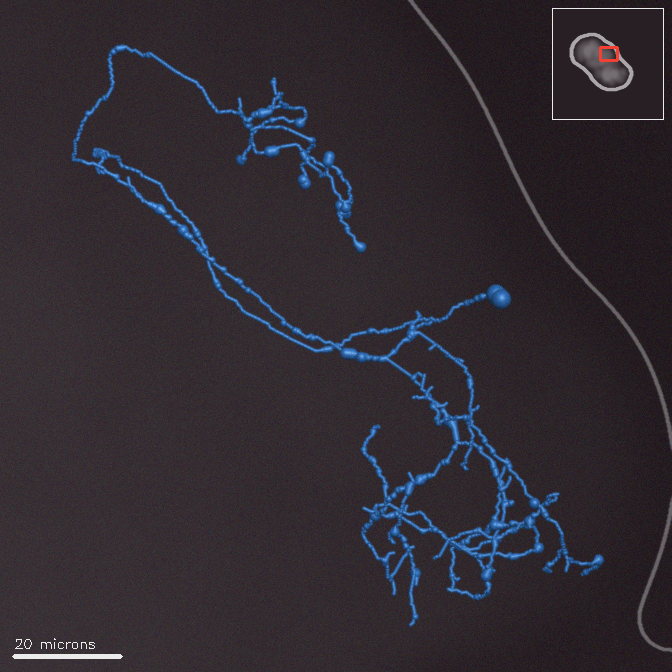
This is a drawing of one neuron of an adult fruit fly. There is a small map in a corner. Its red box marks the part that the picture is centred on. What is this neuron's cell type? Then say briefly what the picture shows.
Its cell type is LHPV5c1. This is a central-brain intrinsic neuron. The cell body can be seen on the right of the picture. From top to bottom in the picture it spans about 110 microns. The picture shows dozens of branch ends.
